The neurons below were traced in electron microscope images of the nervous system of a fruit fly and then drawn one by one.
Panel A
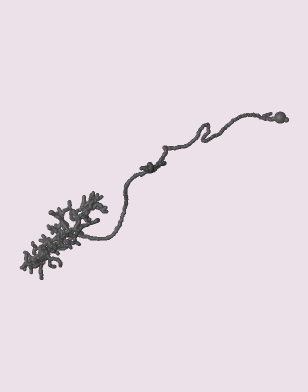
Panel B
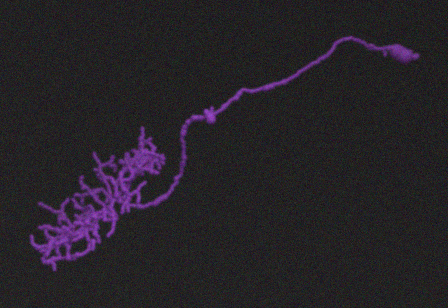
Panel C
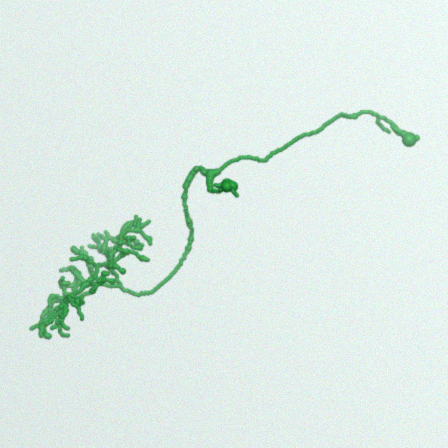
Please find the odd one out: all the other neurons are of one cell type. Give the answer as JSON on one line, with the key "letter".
{"letter": "B"}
